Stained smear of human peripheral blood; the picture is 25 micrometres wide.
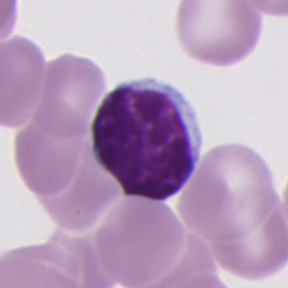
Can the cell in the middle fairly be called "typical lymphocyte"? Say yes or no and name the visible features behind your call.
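No granules are seen in the cytoplasm, which is only a thin crescent, mainly along the upper right side, while the nucleus fills about 80% of the cell's area. The name typical lymphocyte fits.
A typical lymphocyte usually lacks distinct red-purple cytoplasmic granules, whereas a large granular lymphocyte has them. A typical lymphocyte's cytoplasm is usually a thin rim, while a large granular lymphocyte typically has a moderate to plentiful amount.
Both points favour typical lymphocyte over large granular lymphocyte. Beyond these, the outline is smooth and roughly round, the oval nucleus measures about 10 by 8 micrometres, its chromatin is dark purple and coarsely clumped, and the cytoplasm is pale greyish blue.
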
